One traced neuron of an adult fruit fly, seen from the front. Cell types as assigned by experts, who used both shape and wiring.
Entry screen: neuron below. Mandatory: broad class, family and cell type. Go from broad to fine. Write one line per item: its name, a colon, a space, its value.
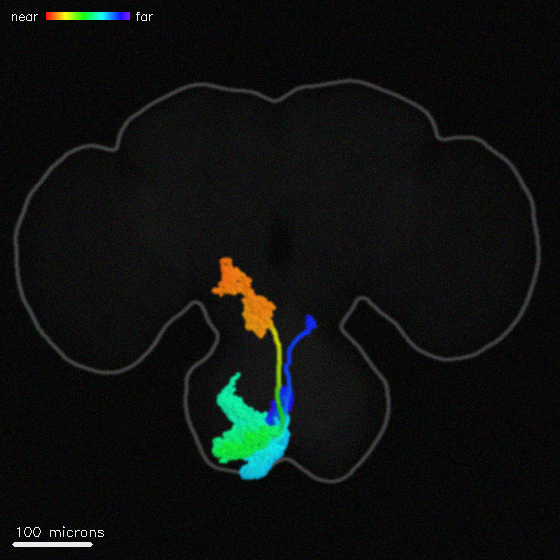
broad class: ascending neuron
family: hemilineage 05B
cell type: AN05B009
